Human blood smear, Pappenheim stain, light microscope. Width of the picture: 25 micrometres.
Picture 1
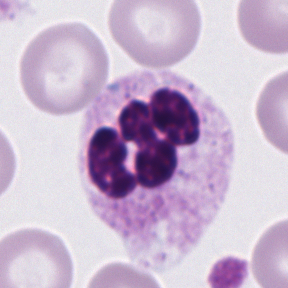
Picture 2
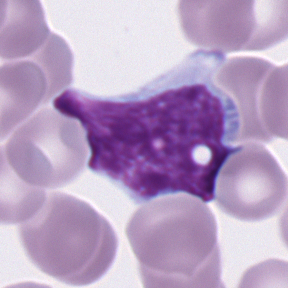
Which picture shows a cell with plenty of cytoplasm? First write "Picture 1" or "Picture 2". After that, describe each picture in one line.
Picture 1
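Picture 1: The cytoplasm is abundant and pale pinkish-lilac.
Picture 2: The dark purple nucleus fills most of the cell and follows its angular outline.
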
